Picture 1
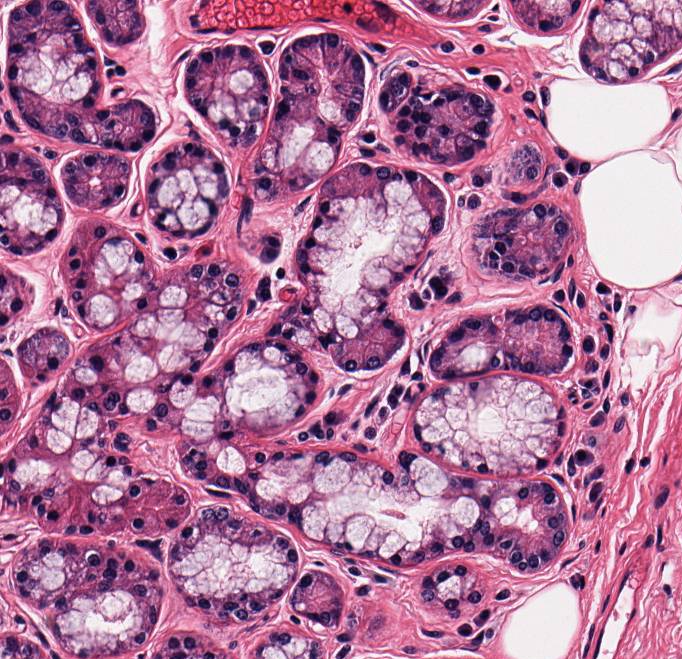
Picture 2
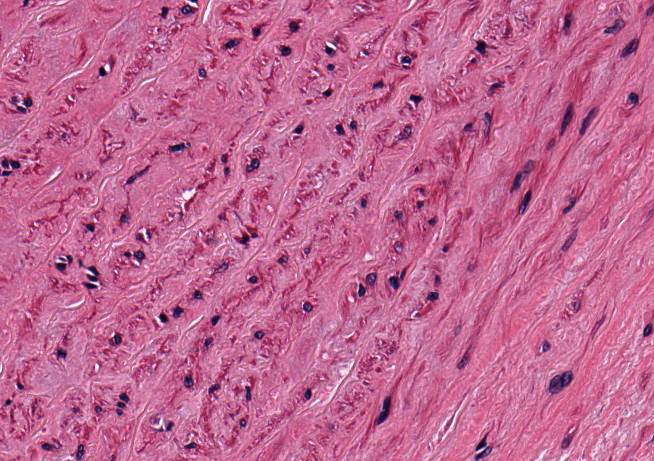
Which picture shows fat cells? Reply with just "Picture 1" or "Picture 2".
Picture 1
